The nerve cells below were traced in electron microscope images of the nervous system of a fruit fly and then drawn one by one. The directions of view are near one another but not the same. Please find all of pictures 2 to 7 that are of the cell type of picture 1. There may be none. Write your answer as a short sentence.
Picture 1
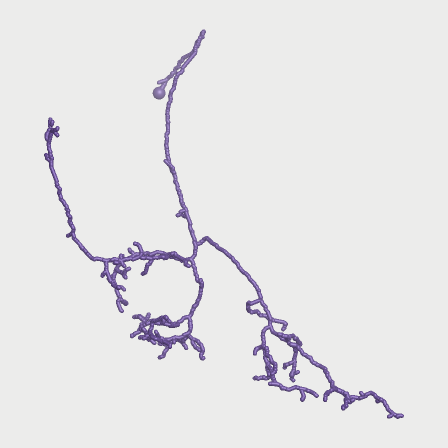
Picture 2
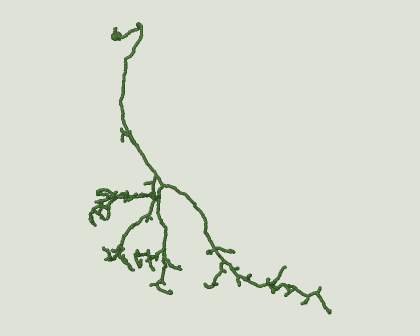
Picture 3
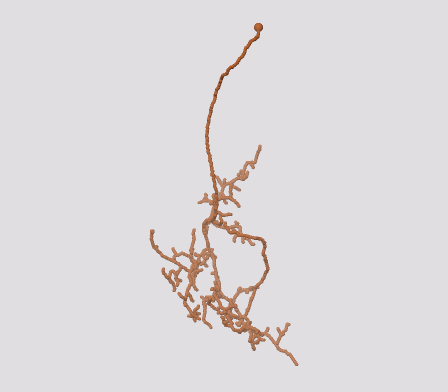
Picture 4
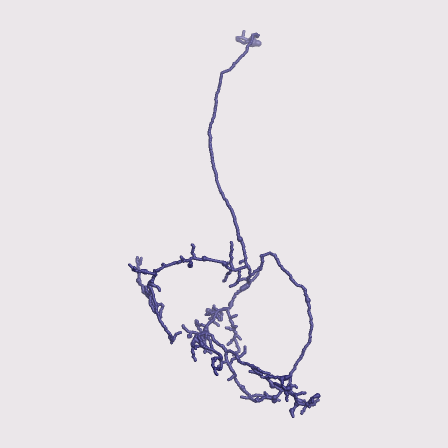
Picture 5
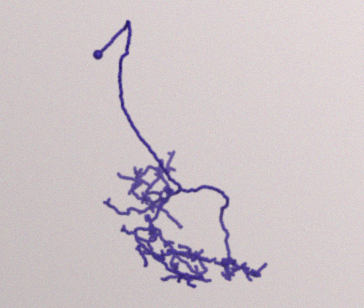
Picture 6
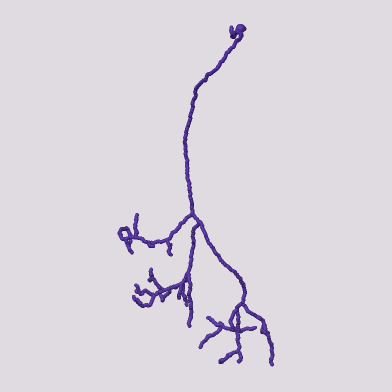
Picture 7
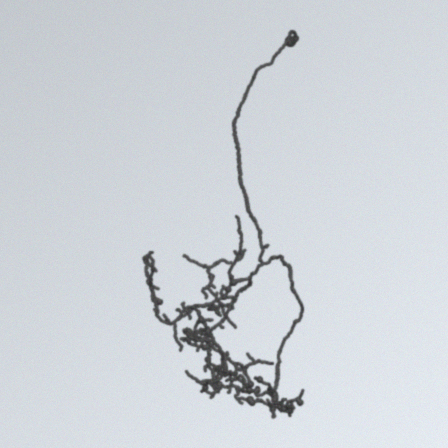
Picture 2 and picture 6 are of the same cell type.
